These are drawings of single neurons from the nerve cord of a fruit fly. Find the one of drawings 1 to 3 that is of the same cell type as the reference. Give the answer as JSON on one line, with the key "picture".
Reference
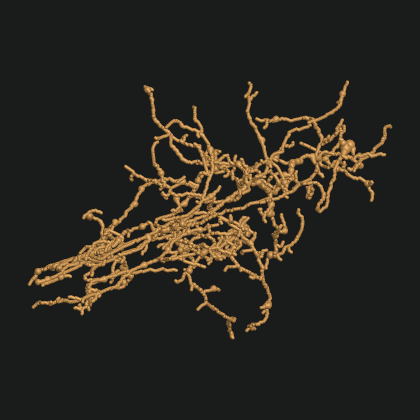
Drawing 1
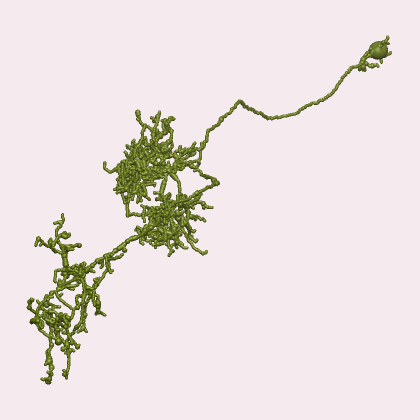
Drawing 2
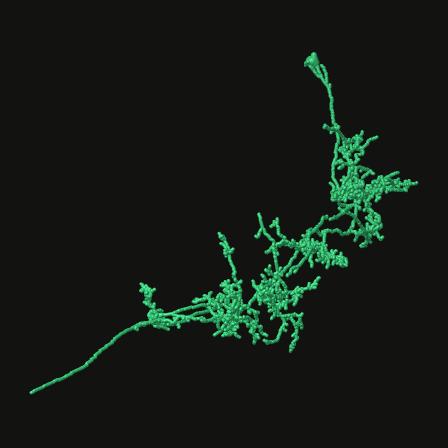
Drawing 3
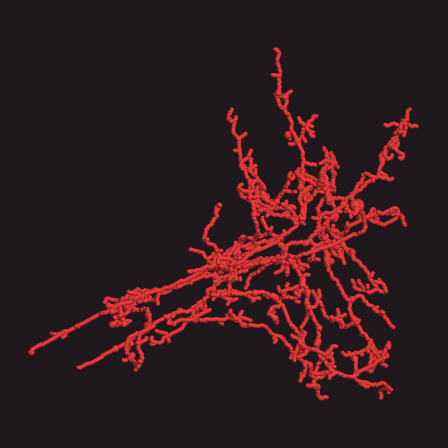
{"picture": 3}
